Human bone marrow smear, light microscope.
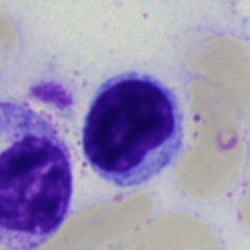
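Lymphocyte here, roughly round and smooth-edged. There's a shallow notch on the lower right side of the nucleus, and the chromatin is dense, staining dark purple. No granules show in the cytoplasm.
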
